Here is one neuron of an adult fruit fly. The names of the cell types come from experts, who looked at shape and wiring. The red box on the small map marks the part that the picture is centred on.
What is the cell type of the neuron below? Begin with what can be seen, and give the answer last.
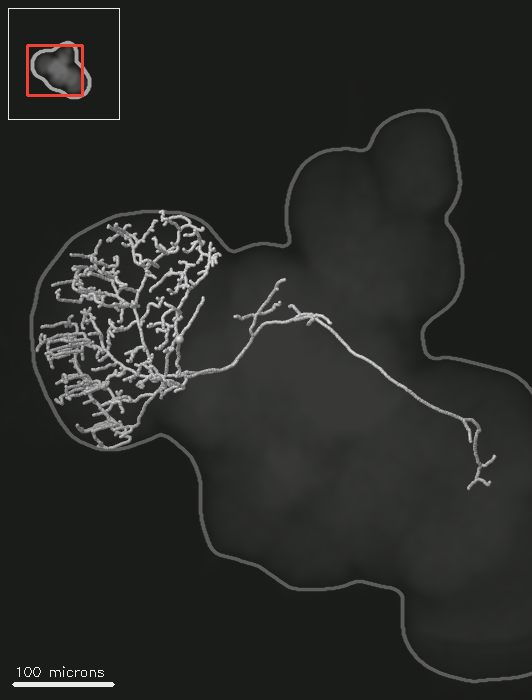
From left to right in the picture it spans about 450 microns. The picture shows dozens of branch ends. Its broad class is visual projection neuron. Its cell type is aMe12.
